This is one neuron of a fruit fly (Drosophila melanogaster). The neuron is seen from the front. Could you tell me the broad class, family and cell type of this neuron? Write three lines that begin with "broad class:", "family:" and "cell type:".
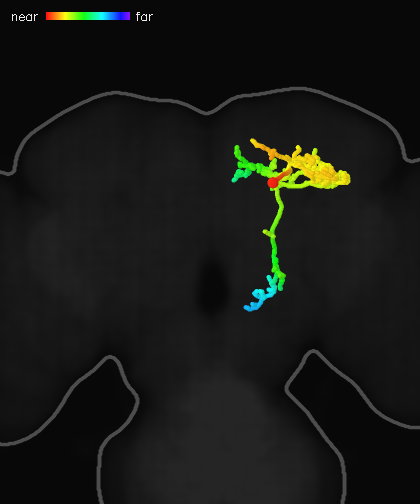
broad class: central-brain intrinsic neuron
family: hemilineage CREa2_ventral
cell type: AOTU015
